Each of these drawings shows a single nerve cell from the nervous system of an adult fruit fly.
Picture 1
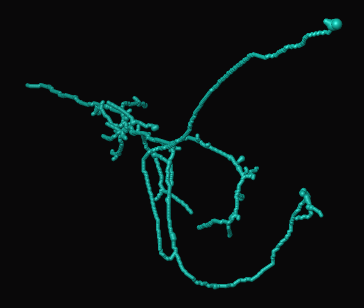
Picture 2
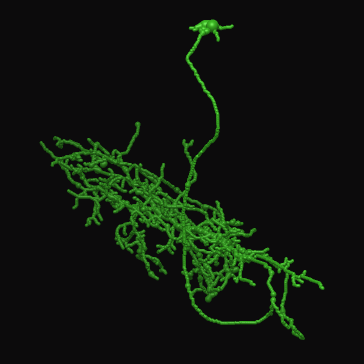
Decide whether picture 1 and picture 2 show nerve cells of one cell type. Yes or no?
no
